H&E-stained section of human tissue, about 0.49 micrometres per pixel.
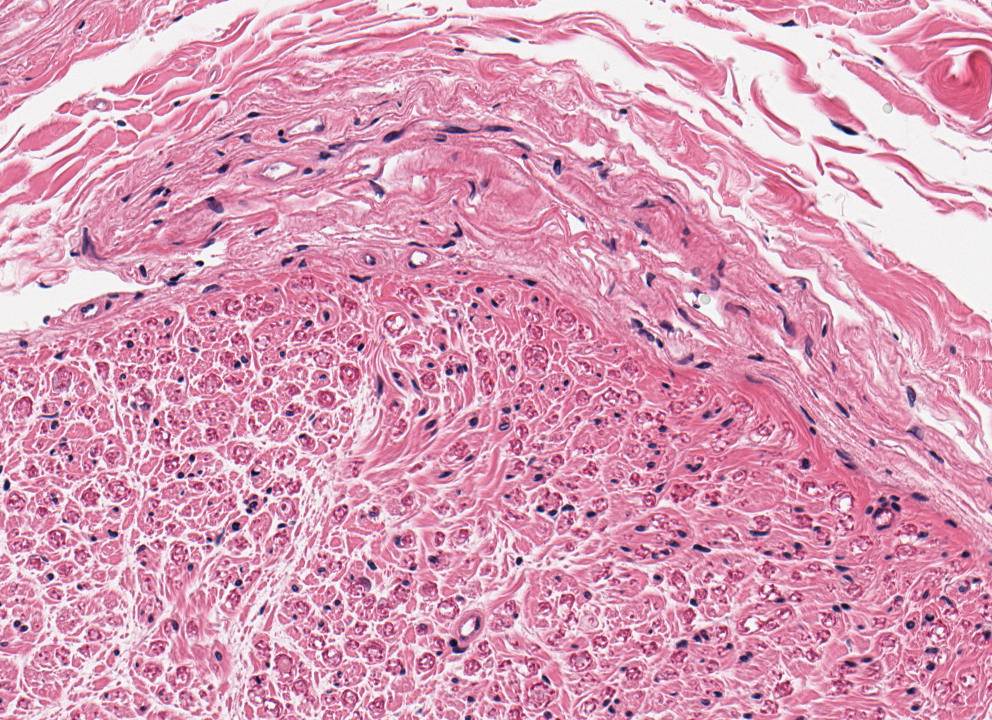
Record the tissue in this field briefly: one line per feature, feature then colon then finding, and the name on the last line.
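Compartment: lower two-thirds, closely packed small round profiles
Boundary: curving fibrous band above
Fibres: mostly cut across, central pink dot in pale, finely webbed ring
Oblique streak: wavy fibres near compartment middle
Nuclei: small, dark, oval to elongated, scattered singly
Name: tibial nerve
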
